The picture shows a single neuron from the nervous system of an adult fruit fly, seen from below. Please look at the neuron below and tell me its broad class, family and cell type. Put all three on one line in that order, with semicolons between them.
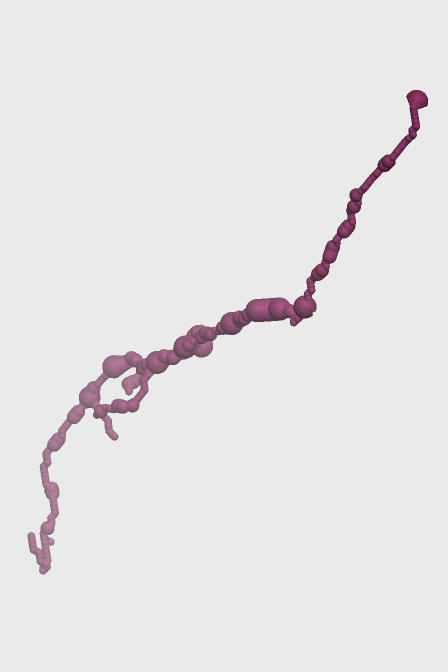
sensory neuron entering the nerve cord; class mechanosensory tactile; SNta37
